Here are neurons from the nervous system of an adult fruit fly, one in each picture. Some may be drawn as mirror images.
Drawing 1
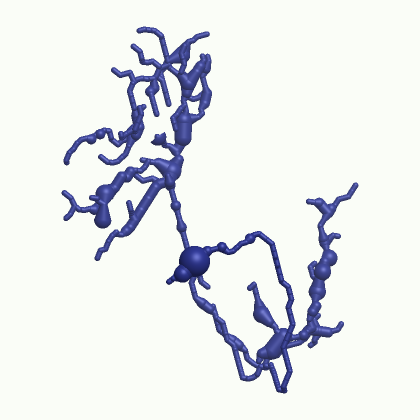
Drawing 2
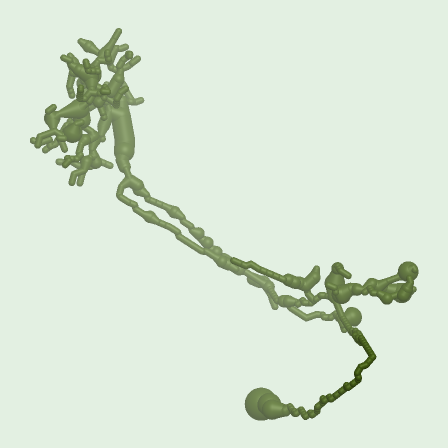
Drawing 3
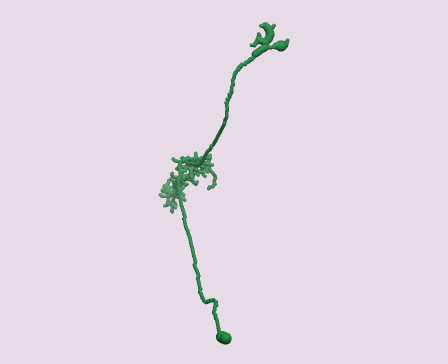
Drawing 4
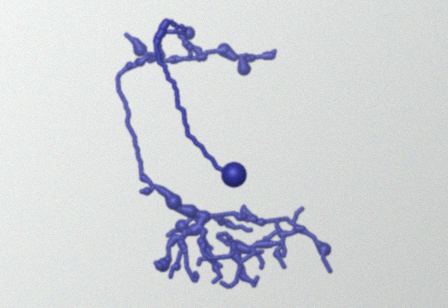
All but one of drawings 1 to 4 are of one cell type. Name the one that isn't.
3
